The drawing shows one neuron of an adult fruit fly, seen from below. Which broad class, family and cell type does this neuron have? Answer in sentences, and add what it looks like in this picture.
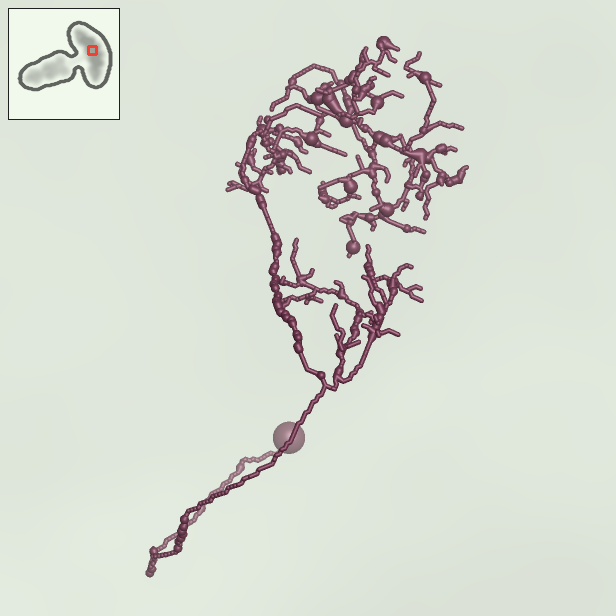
This is a central-brain intrinsic neuron. Its family is called class CX. It is of cell type vDeltaF. It is in the brain and does not reach the nerve cord. The cell body is at the bottom of the picture. Dozens of branch ends can be seen.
